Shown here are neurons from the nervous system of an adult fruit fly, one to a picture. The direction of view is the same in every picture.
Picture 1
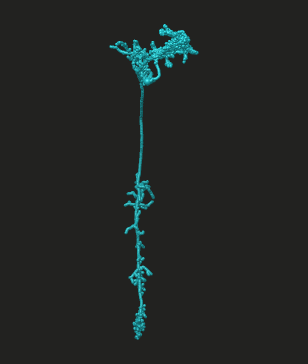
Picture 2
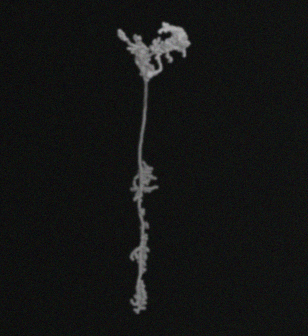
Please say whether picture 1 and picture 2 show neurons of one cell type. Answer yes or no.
yes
